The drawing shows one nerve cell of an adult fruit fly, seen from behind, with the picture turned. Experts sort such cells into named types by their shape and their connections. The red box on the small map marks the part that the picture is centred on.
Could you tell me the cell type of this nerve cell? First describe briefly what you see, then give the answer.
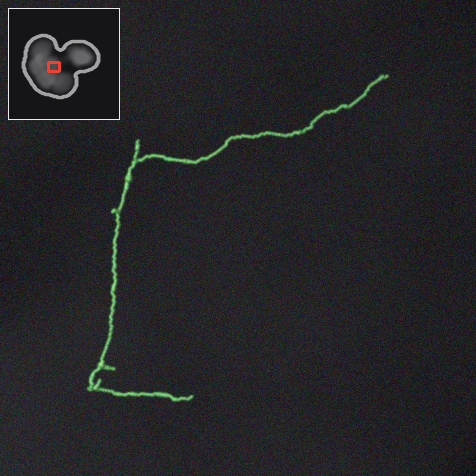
The drawing shows no cell body. There are a dozen or fewer branch ends. Its broad class is sensory neuron entering the brain. Its cell type is LB1e.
